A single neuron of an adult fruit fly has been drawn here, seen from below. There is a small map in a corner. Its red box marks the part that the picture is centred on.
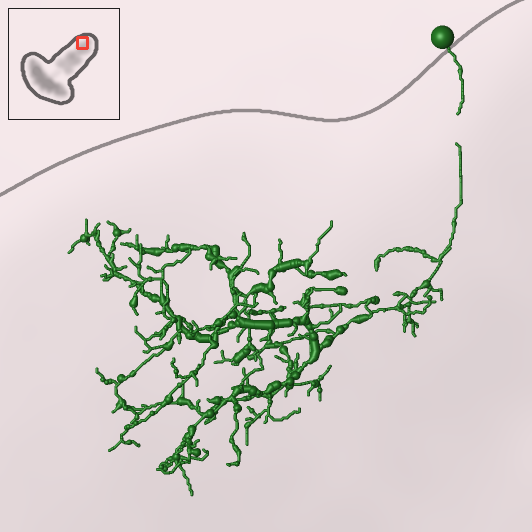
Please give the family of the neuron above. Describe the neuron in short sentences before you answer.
The cell body is at the upper right of the picture. The picture shows dozens of branch ends. Its broad class is nerve-cord intrinsic neuron. Its family is hemilineage 20A.22A.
